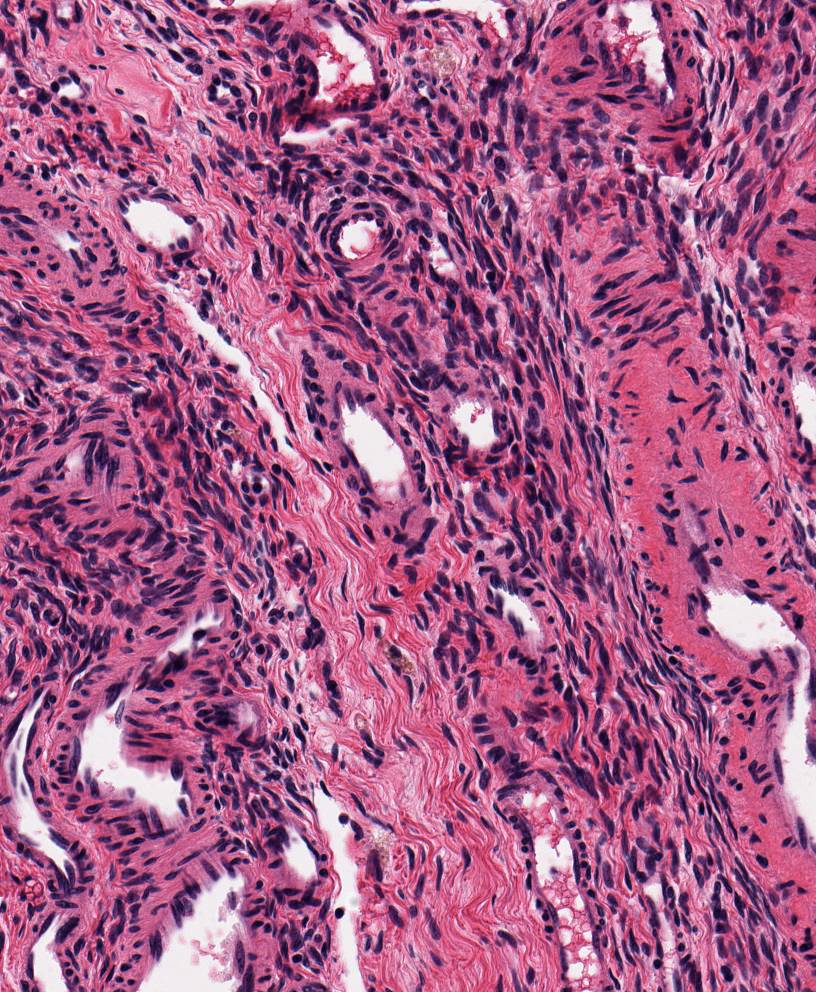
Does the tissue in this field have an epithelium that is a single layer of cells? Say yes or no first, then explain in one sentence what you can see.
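Yes. The slit-like spaces, most clearly at the lower left, are lined by a single layer of flattened to cuboidal cells with dark nuclei.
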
